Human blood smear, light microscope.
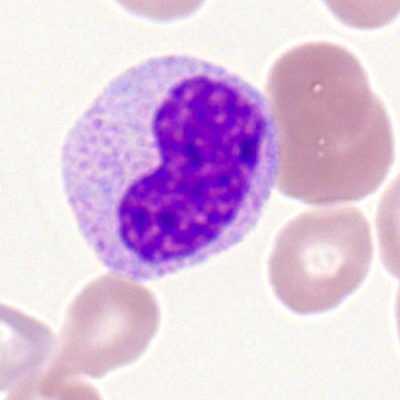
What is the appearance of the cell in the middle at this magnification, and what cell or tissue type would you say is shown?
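Nucleus kidney-shaped, indentation on the left. Nucleus off-centre, towards the right of the cell. Cytoplasm abundant, pale lilac. Fine pinkish-purple granules scattered throughout the cytoplasm. Cell: band neutrophil.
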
